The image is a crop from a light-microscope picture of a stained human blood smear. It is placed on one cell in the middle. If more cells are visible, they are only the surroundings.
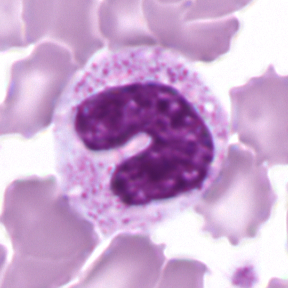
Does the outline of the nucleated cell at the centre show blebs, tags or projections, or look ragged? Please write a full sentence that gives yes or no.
No, it is a smooth edge, not a rough one, that bounds the cell.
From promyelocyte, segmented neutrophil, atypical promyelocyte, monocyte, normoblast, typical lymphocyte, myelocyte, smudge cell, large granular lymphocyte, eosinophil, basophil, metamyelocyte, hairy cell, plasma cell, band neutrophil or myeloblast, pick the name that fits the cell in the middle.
band neutrophil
